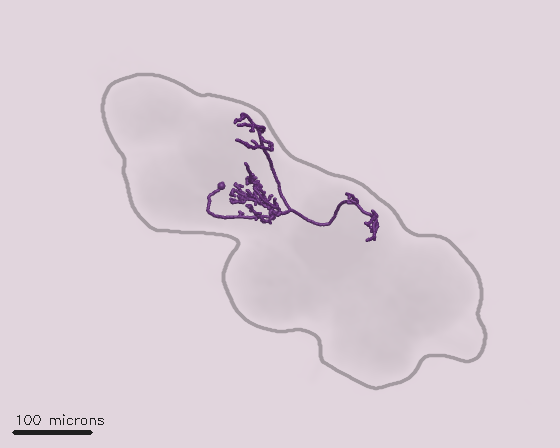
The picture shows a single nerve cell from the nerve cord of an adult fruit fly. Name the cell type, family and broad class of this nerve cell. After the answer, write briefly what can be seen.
The cell type is IN18B046. The family is hemilineage 18B. Its broad class is nerve-cord intrinsic neuron. By the scale bar it is about 200 microns wide in this view. As drawn here it is wider than it is tall.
